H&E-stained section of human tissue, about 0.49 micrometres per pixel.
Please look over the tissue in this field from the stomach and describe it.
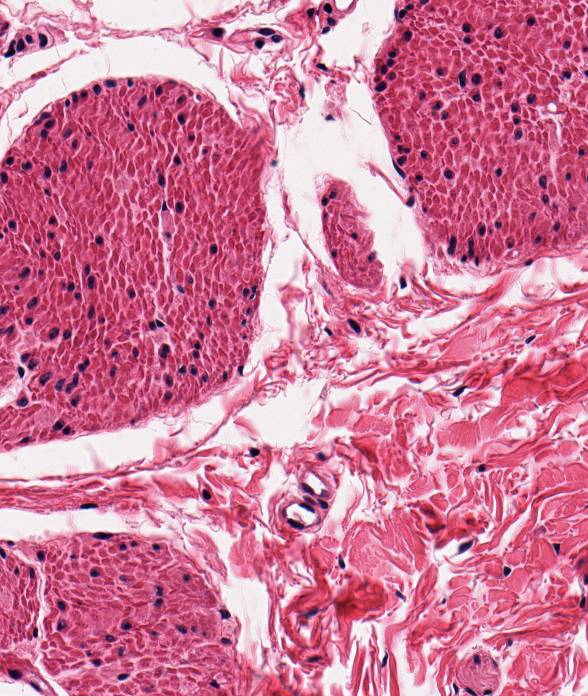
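Cut across, the bundles show a fine mesh of small pink polygonal profiles. White clefts, consistent with shrinkage during processing, separate them from the surrounding tissue. Lower centre, between bundles and collagen: a small vessel with a narrow, empty lumen. No fat cells anywhere.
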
